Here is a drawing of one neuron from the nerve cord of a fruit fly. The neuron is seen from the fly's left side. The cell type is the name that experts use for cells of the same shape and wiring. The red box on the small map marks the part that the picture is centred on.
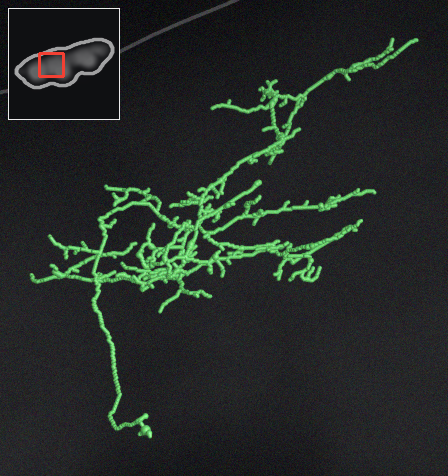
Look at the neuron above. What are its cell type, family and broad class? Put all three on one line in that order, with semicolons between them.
IN03B080; hemilineage 03B; nerve-cord intrinsic neuron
